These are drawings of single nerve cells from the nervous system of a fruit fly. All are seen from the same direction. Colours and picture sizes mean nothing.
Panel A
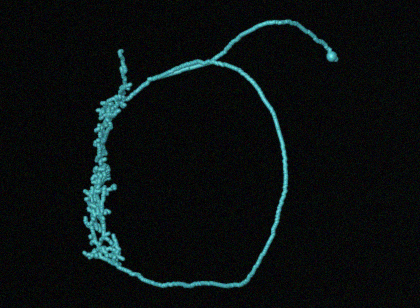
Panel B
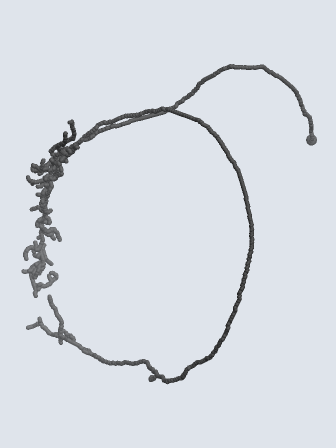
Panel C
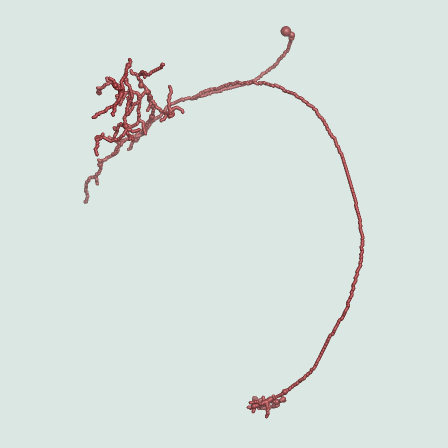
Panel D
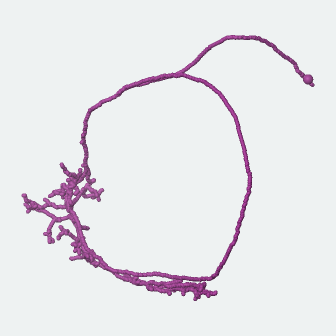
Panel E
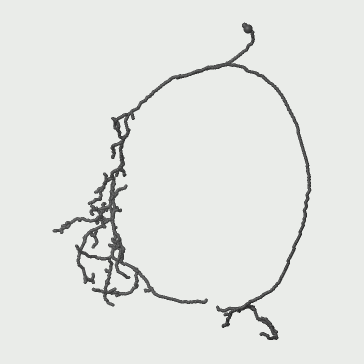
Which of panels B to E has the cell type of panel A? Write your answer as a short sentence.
Panel B shows a nerve cell of the same cell type.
